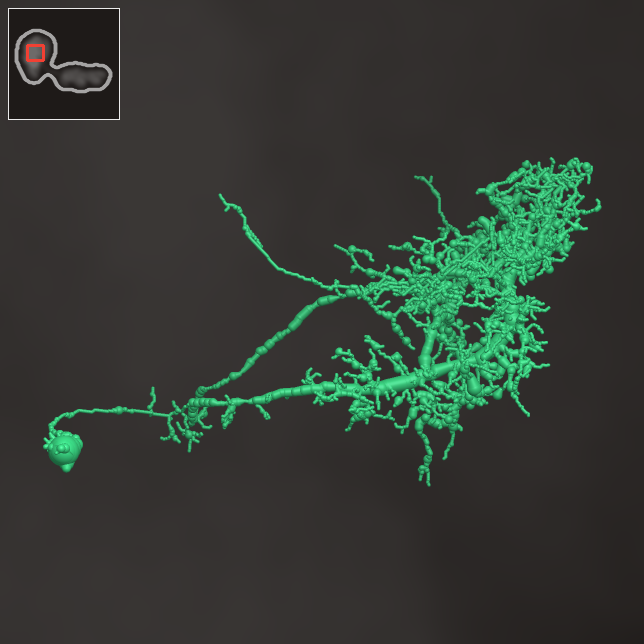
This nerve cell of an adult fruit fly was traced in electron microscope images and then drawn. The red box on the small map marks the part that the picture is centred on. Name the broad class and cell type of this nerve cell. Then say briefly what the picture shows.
Its broad class is central-brain intrinsic neuron. It is of cell type WED075. The picture shows more than a hundred branch ends. As drawn here it is wider than it is tall.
